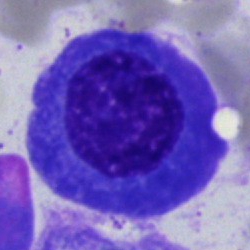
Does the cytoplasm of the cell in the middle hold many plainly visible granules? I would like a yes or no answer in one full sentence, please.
No, in the cell's cytoplasm no granules are visible.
